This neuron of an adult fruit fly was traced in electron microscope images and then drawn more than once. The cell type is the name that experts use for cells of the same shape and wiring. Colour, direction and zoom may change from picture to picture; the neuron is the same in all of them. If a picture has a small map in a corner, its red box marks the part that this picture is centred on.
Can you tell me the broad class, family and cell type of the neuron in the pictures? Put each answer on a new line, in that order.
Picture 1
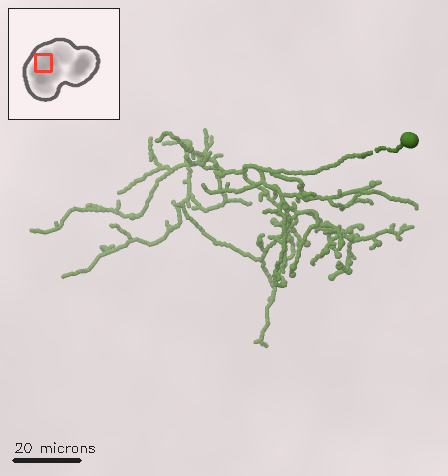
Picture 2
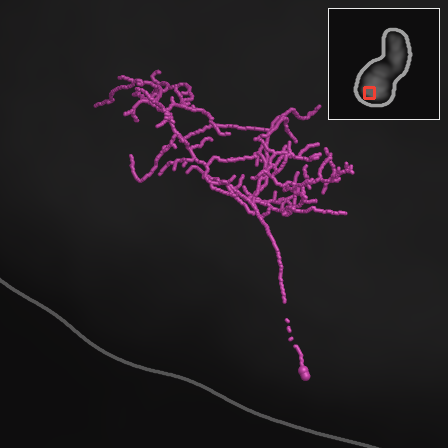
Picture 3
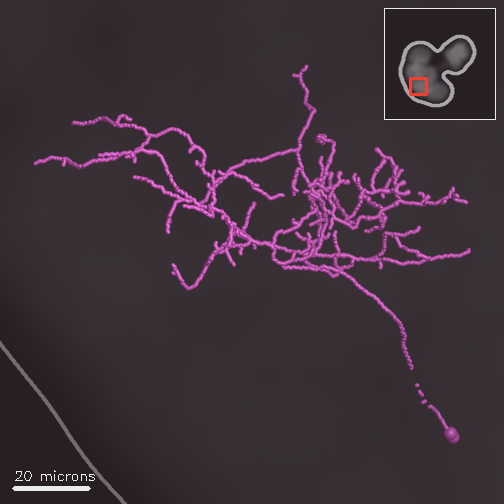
central-brain intrinsic neuron
hemilineage EBa1
CB2245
